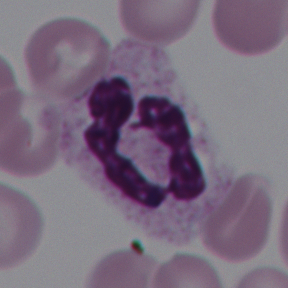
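Segmented neutrophil: the nucleated cell at the centre of a stained smear of human peripheral blood under the light microscope. First, its chromatin is dark purple and densely clumped. Second, its cytoplasm is abundant and pale pinkish-lilac, with fine lilac granules scattered throughout. Third, its outline is irregular rather than round.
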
